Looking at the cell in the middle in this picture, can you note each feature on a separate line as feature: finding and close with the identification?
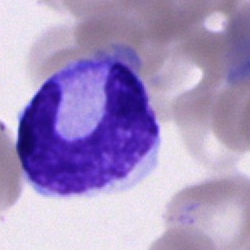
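Nucleus: deep notch opening toward the top
Notch: filled with pale lilac material
Chromatin: dark purple, coarsely clumped
Cytoplasm at rim: pale blue
Identification: band neutrophil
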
